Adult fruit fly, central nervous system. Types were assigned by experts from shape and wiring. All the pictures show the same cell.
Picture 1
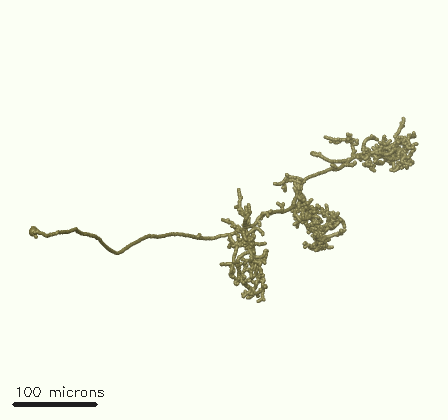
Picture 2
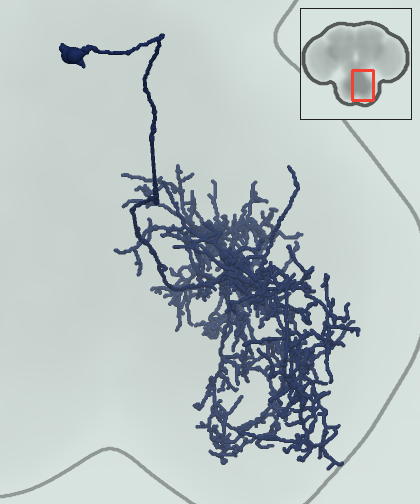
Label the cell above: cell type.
DNge074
